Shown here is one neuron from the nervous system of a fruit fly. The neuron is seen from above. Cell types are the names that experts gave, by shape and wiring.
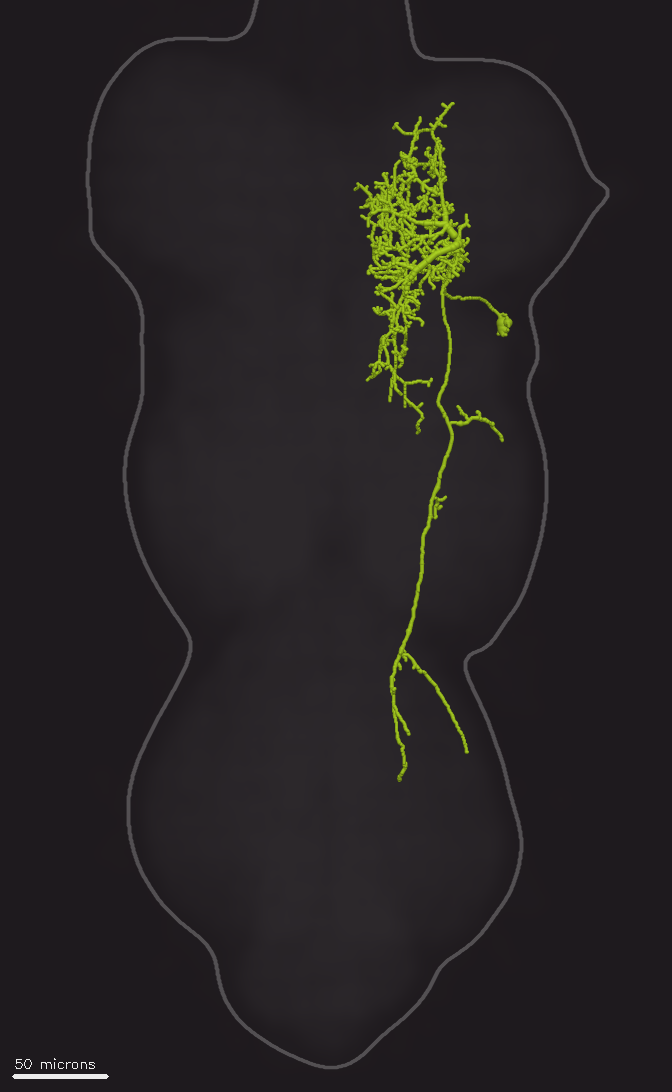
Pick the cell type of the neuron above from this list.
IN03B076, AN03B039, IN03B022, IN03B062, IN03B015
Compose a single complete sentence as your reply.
This neuron is typed as IN03B022.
